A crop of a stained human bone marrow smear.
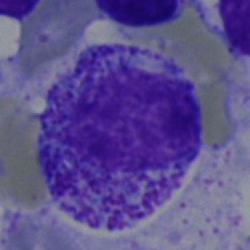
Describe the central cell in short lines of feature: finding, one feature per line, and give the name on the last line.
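Nucleus: single unlobed mass filling much of the cell
Nuclear stain: deep purple throughout
Cytoplasm: crowded with coarse dark purple granules
Nuclear border: blurred by granules lying over it
Name: promyelocyte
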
